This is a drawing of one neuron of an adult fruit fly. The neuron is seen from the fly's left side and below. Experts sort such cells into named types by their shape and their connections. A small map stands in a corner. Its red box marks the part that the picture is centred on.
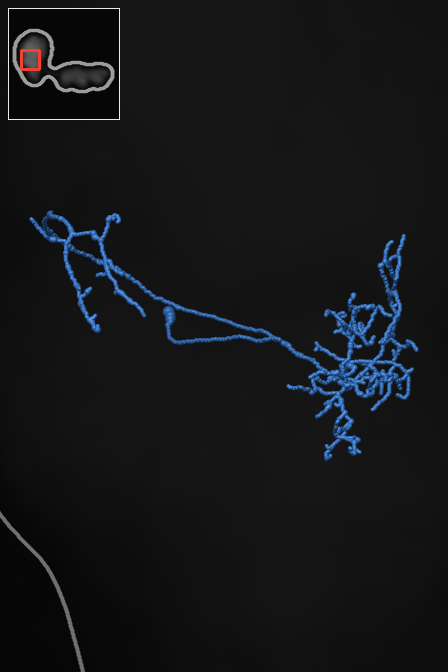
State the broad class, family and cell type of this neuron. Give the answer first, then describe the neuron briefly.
It is a central-brain intrinsic neuron. Its family is hemilineage SLPa&l1_lateral. It is of cell type PLP038. The cell body is in the middle of the picture. The picture shows dozens of branch ends.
